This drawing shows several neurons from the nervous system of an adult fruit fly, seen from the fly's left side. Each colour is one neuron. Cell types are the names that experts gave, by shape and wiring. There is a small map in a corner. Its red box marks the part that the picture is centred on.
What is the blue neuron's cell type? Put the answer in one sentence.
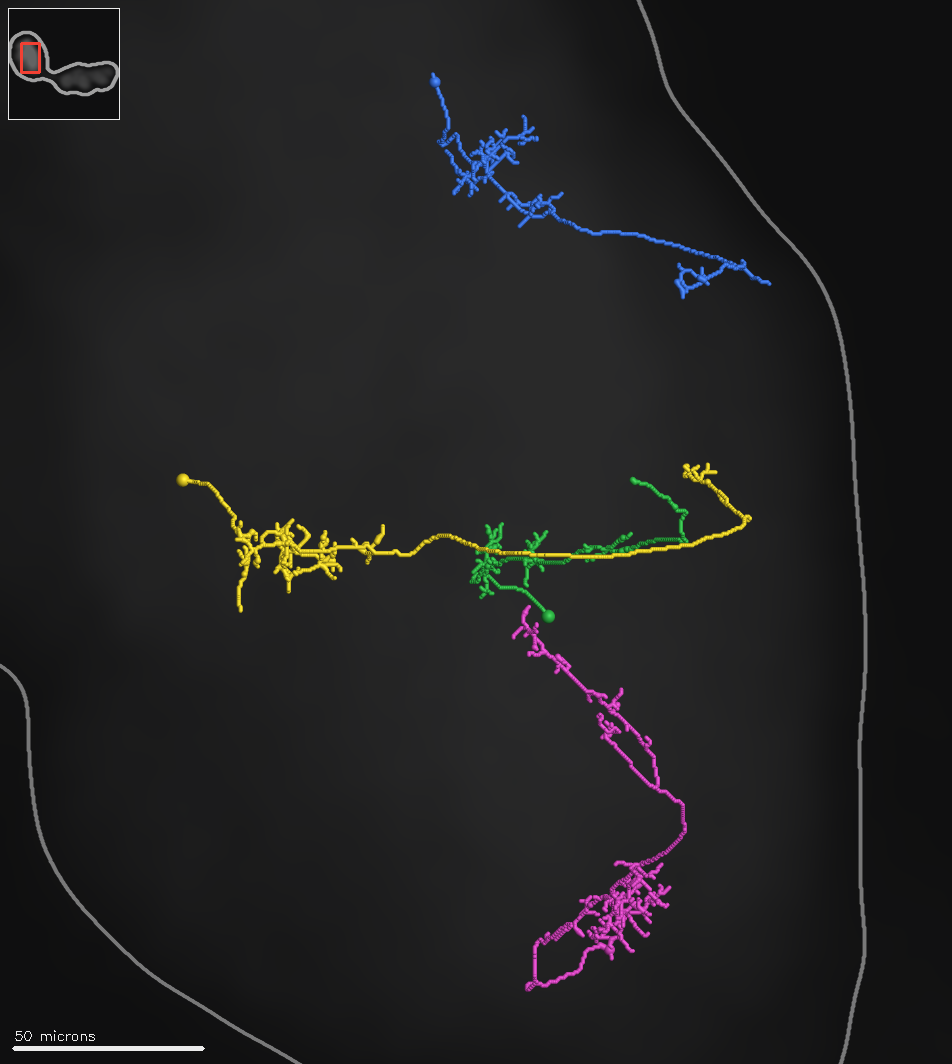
The cell type is TmY10.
